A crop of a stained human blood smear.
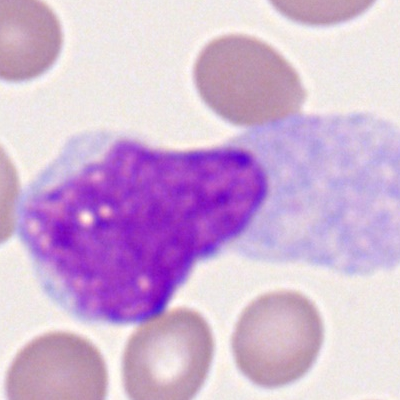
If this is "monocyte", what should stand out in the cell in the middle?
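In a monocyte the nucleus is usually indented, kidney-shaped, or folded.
The nucleus of this monocyte is irregular and angular and lies in the left part of the cell. Its chromatin stains deep purple, with a mottled, moderately dense texture. Abundant pale blue cytoplasm extends mainly to the right of the nucleus. That cytoplasm shows only fine, faint speckling, with no coarse granules.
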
